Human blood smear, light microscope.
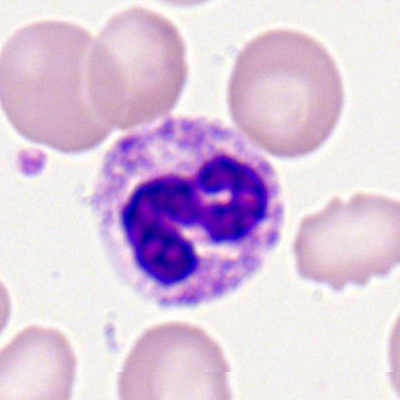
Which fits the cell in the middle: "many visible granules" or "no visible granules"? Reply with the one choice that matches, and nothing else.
Many visible granules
